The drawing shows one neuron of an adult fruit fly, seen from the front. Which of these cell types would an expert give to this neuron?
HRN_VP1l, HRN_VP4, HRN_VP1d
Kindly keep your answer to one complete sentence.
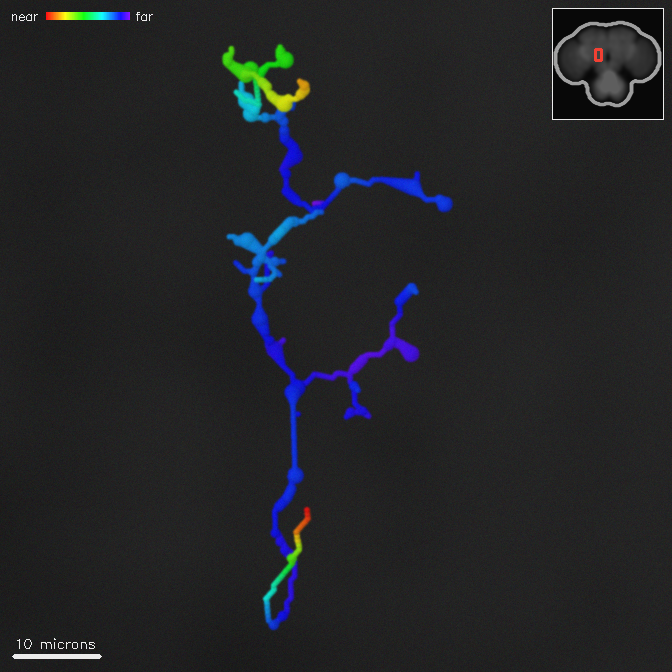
Under cell type classification, the neuron is HRN_VP1d.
